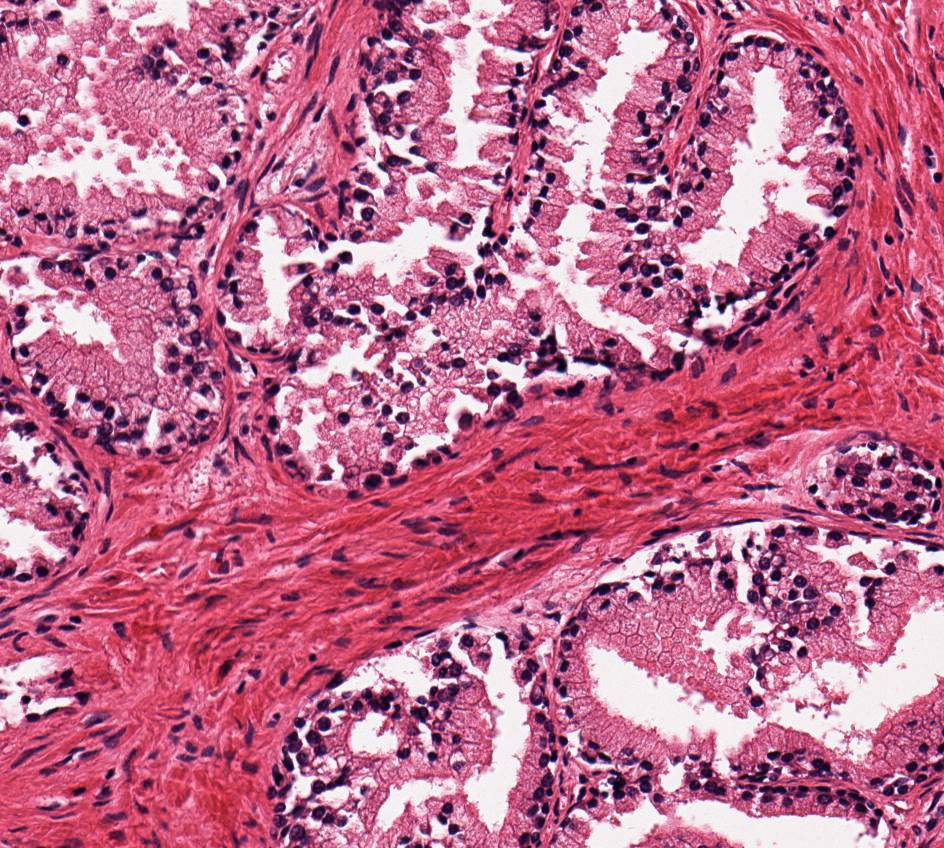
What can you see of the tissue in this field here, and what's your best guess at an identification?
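Large epithelial glands fill the field, divided by a broad band of pink stroma running diagonally from lower left to upper right. Lumens irregular, with many folds and papillary projections of epithelium jutting in. Lining: tall columnar cells, abundant pale, finely vacuolated pink cytoplasm. Nuclei small, round, dark, mostly basal. Tissue: prostate.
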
